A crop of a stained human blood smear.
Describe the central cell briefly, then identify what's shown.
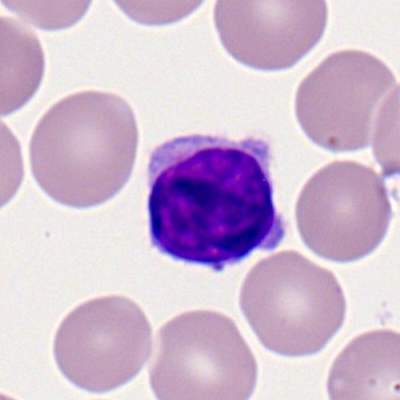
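Look first at the chromatin: it is dense and dark purple, gathered into coarse clumps. Around it the cytoplasm is only a scant rim of pale lilac-blue, and you will see it is widest along the top of the cell. Its edge is ragged, with small tags at the upper corners. This cell is a lymphocyte.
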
